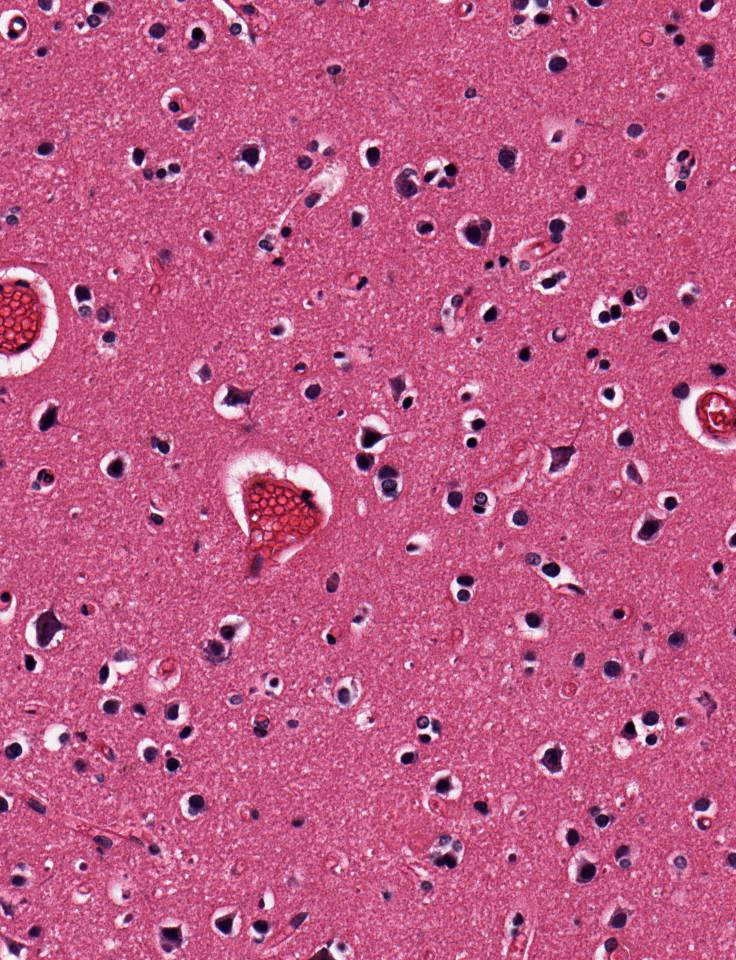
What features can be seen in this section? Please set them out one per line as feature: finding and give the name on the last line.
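Background: uniform pink, finely granular
Cells: scattered singly, not grouped into units
Most nuclei: small, round, dark purple
Some cell bodies: angular, triangular, dark-staining
Name: cerebral cortex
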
